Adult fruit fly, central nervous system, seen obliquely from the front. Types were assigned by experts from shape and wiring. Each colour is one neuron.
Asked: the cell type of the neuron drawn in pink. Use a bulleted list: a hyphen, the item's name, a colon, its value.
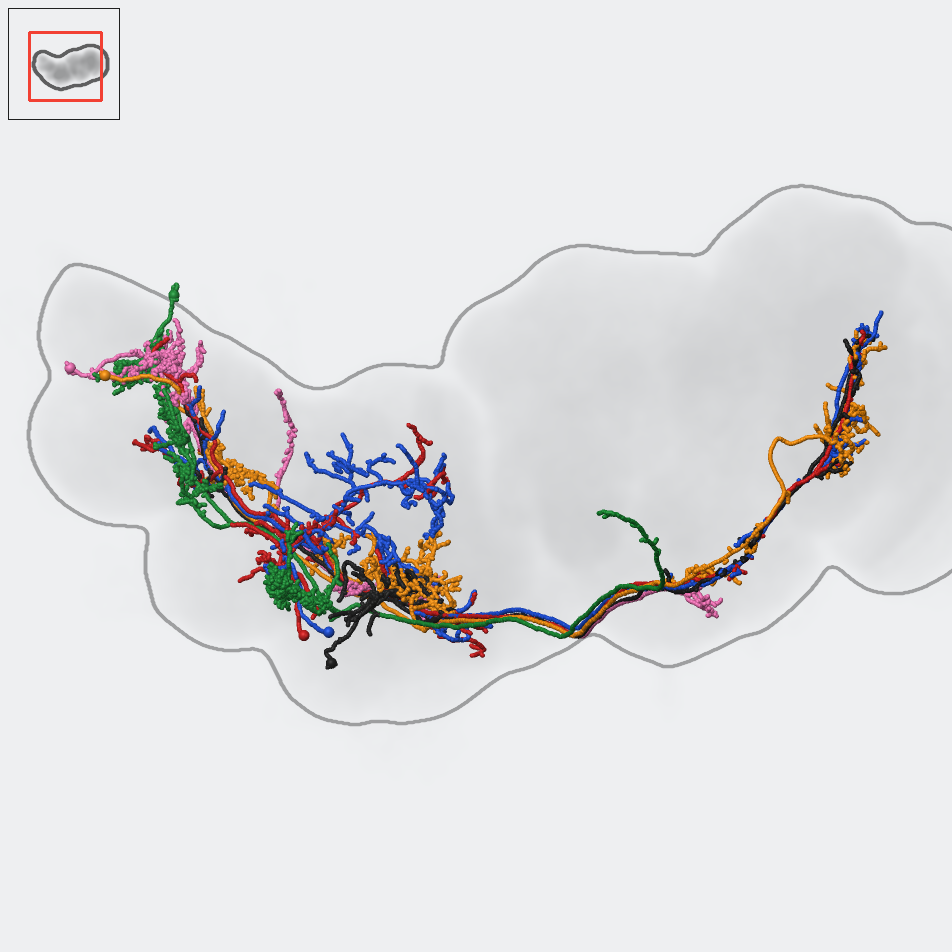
- cell type: AN05B053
